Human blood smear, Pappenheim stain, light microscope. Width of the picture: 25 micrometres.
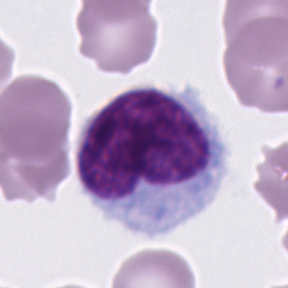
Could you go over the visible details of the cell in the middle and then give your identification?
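You'll notice the nucleus is indented like a kidney, with the notch on its lower side, and it's about 12 by 9 micrometres. It sits toward the upper left of a cell about 13 micrometres across and fills about 60% of the cell's area. Its chromatin is dark purple and coarsely clumped, with paler streaks running between the clumps. The cytoplasm is a pale greyish blue, and most of it lies below and to the right of the nucleus. That's a hairy cell.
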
